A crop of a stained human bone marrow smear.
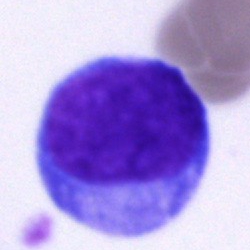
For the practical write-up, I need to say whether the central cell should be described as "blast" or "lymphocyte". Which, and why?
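The central cell is a blast rather than a lymphocyte. Its outline is round and smooth. The nucleus sits eccentrically, filling the upper part of the cell. Along its lower border, the nucleus runs as a fairly straight line across the cell. No granules are visible in the cytoplasm.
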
